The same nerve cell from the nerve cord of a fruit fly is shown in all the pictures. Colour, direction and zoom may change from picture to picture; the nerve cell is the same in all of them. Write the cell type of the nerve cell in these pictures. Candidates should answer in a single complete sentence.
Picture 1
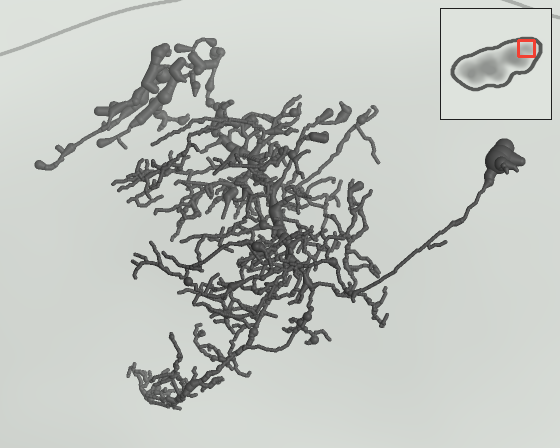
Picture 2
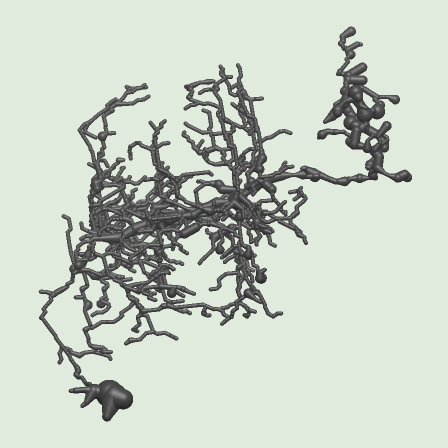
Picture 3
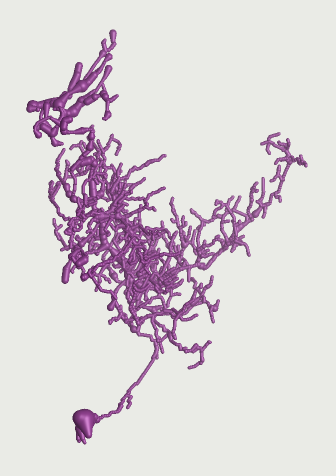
A cell of type IN06A066 is what this nerve cell is.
